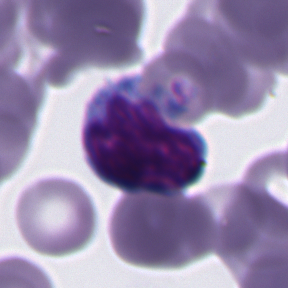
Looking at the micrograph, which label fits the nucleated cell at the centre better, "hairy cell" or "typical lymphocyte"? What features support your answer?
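Typical lymphocyte, I'd say. The outline is rounded with a slightly irregular edge, and a dark purple mass, coarse and streaky rather than smooth, fills most of the cell.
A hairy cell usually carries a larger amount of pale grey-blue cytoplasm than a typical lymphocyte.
Here only a narrow rim of paler bluish material shows, mainly at the upper left edge, and that is what tips it.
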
